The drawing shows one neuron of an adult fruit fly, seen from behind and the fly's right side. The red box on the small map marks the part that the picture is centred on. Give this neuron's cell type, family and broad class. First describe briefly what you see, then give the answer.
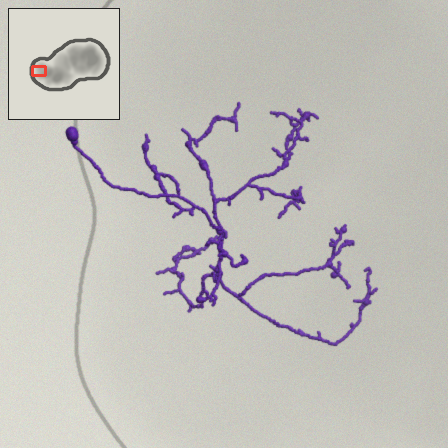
Dozens of branch ends can be seen. In this view it is wider than it is tall. Its cell type is IN20A.22A088. Its family is hemilineage 20A.22A. It is a nerve-cord intrinsic neuron.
